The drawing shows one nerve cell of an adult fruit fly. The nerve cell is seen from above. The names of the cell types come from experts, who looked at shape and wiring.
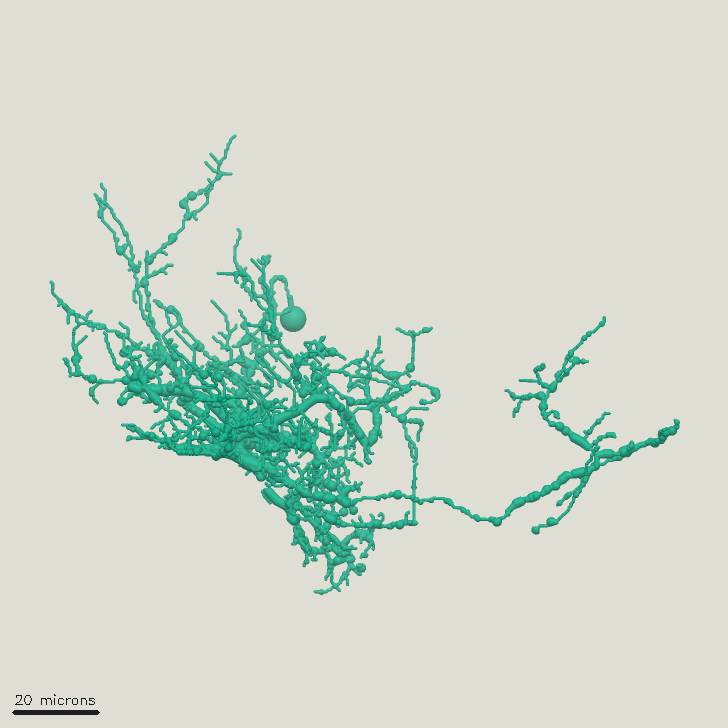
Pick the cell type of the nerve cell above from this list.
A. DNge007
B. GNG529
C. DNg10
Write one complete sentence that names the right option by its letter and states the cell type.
The nerve cell is a cell of type GNG529, the type in option B.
